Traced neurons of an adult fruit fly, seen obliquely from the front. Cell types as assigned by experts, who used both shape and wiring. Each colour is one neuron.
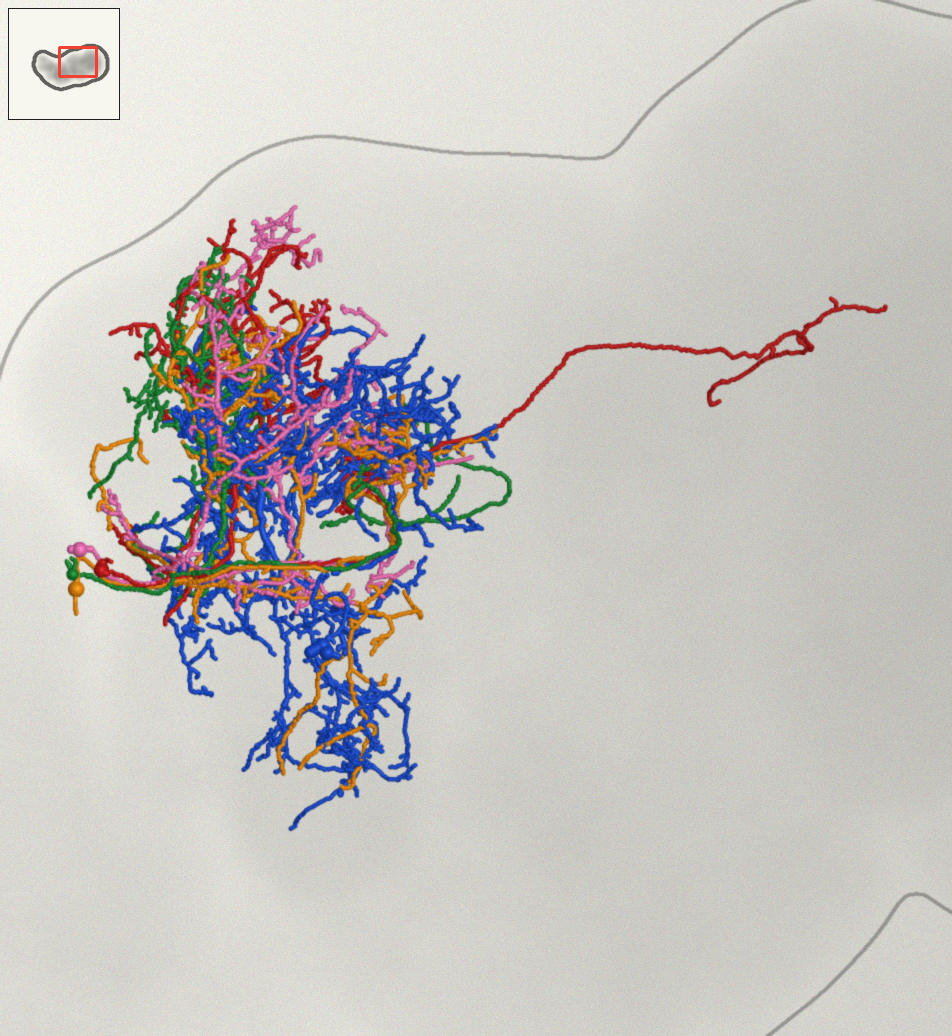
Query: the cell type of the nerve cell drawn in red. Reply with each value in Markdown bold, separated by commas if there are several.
**SLP227**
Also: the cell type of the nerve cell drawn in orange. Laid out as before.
**SLP228**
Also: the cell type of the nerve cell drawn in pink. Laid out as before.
**SLP229**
